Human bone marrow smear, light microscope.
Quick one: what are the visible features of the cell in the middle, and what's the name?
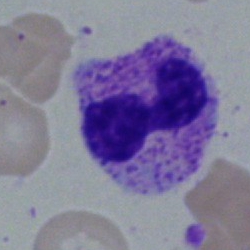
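Look first at the outline: roughly rounded, but slightly irregular. Now the chromatin is dark purple and densely clumped. There are no nucleoli to be seen in the nucleus. This is a band neutrophil.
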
